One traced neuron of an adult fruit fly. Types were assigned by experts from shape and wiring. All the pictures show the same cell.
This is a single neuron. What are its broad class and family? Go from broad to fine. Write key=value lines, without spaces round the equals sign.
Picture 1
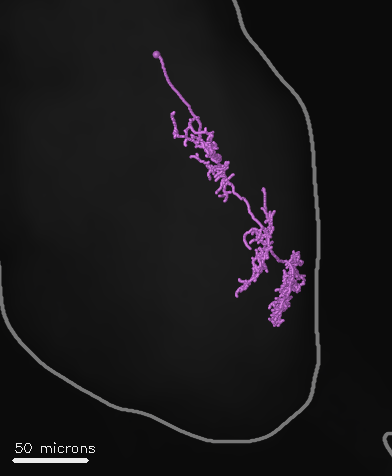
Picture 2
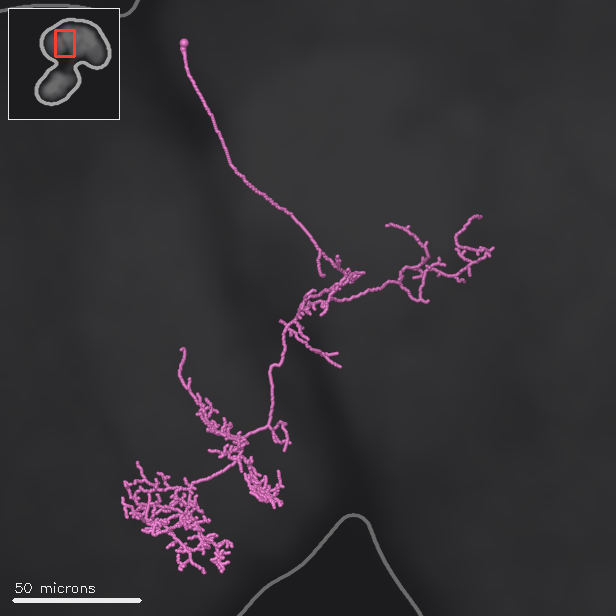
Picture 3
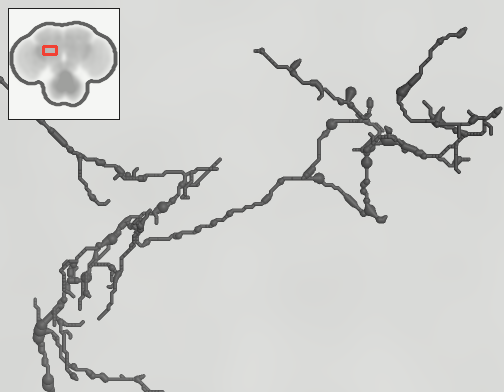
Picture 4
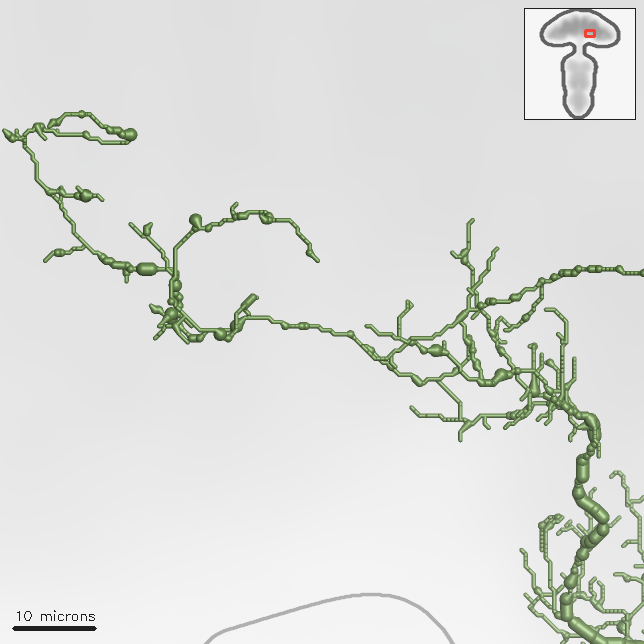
broad_class=visual projection neuron
family=LPLC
